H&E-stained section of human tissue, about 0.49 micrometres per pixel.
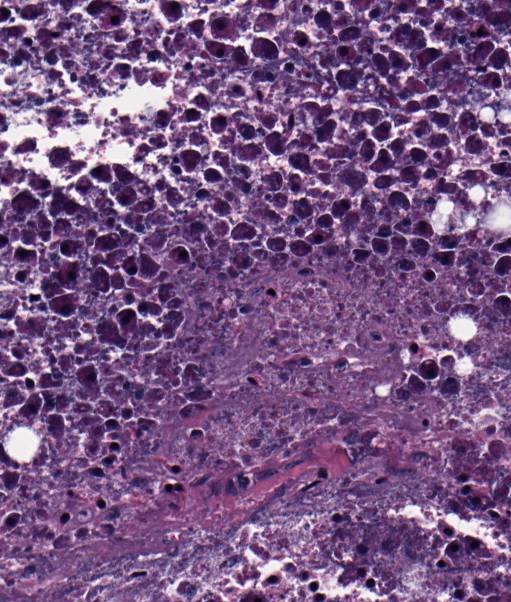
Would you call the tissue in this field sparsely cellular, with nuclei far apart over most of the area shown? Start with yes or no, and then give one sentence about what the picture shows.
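No. Densely packed cells lie in diffuse sheets over most of the field, with no glands or other organised units.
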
